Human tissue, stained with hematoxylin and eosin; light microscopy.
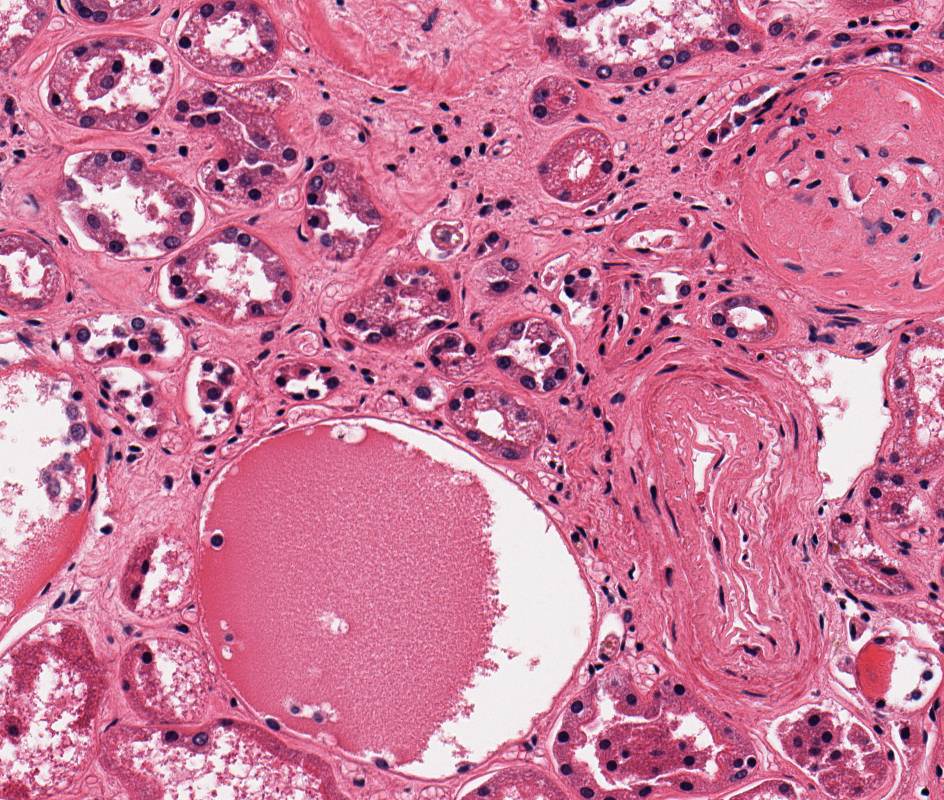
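Renal cortex: closely packed round to oval tubules sit in a pink fibrous stroma. Look into the tubule lumens: many hold loose, pale granular and vacuolated debris rather than being empty. In the upper right, a large rounded pink structure of glassy, largely acellular material carries only a few scattered nuclei. At the lower right edge, a small vessel lumen contains packed red blood cells.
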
